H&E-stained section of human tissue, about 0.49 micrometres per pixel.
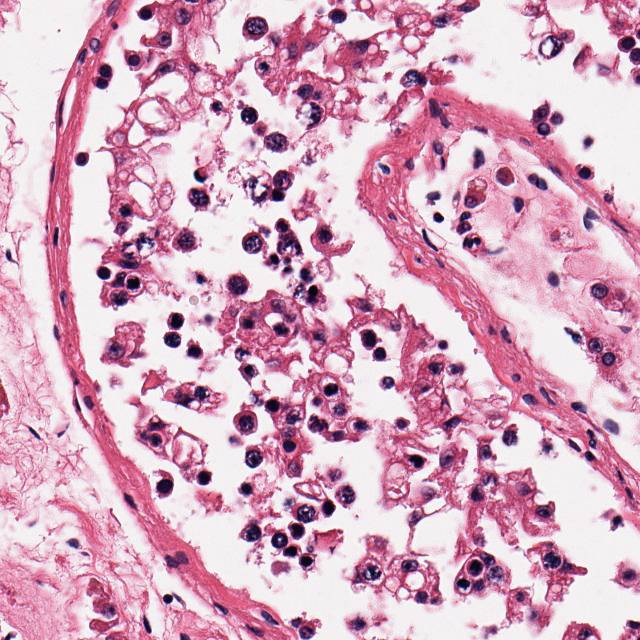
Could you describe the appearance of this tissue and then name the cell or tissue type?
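Start with the large rounded compartment filling most of the field, its curved pink wall on the left. See the scattered round cells: dark round nuclei, coarse clumped chromatin, thin cytoplasmic rim. Between them: clusters of pale pink, foamy, vacuolated cytoplasm. Notice they lie loosely: wide clear gaps, no orderly layering against the wall. This is testis.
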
